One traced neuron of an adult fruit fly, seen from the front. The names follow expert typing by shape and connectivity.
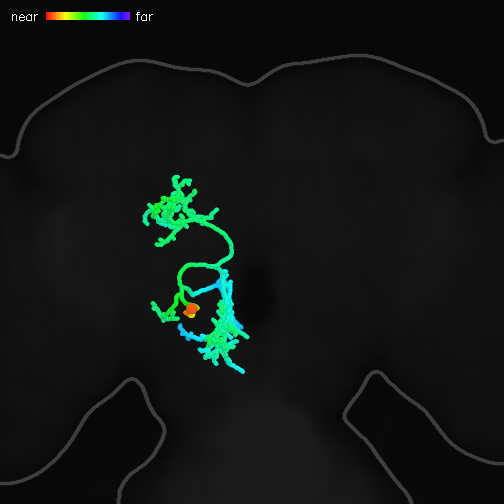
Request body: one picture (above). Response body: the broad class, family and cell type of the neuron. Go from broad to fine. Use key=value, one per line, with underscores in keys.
broad_class=central-brain intrinsic neuron
family=hemilineage PSa1
cell_type=CL12X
